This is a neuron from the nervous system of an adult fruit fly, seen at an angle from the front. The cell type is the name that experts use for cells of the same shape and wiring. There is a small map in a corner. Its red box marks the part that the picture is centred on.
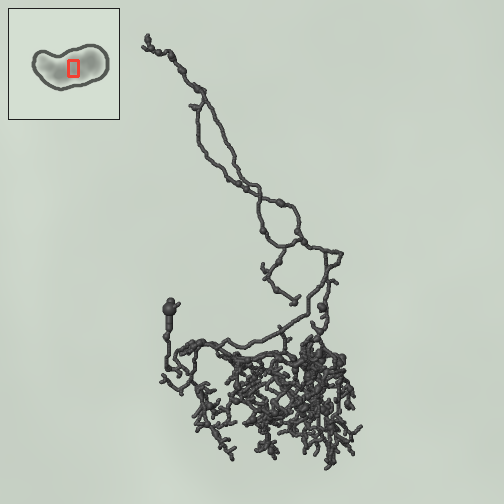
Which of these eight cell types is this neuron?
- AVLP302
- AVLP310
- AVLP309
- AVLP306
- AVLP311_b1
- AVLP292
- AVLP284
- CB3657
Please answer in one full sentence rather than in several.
Classified by cell type, this neuron is AVLP309.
